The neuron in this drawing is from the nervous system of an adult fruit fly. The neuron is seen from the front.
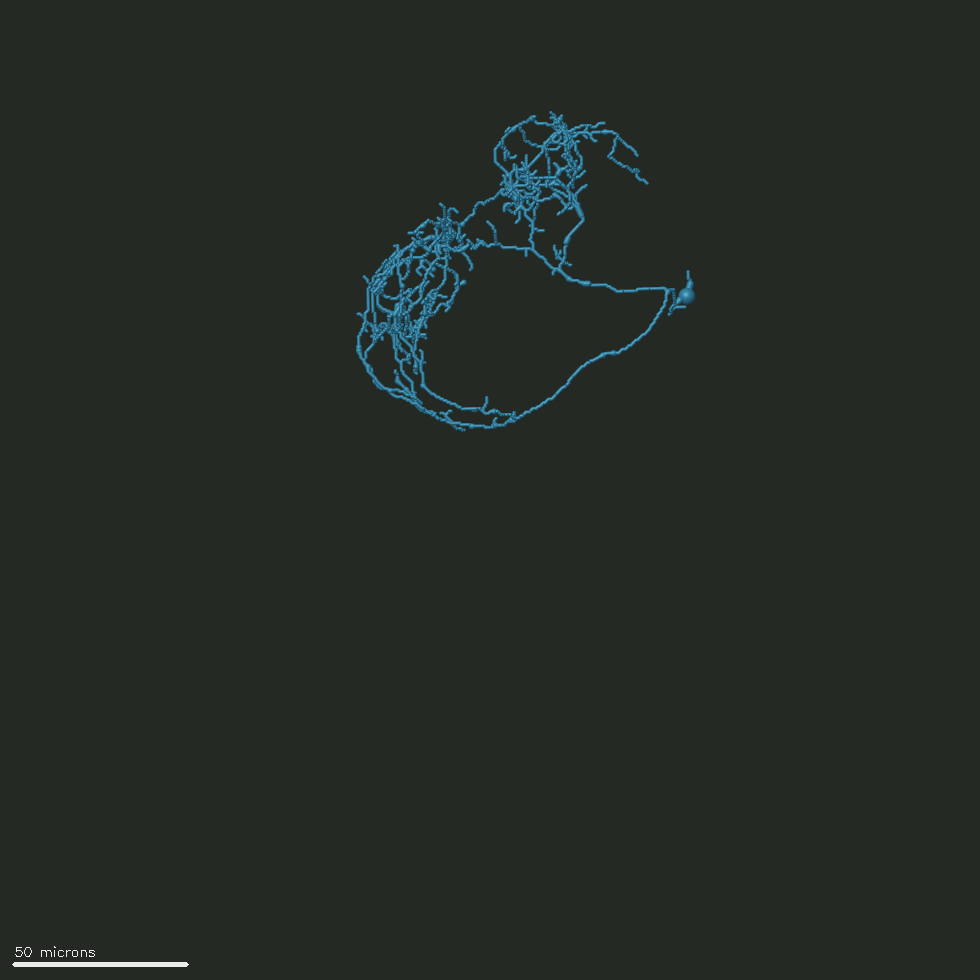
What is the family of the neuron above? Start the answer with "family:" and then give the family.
family: hemilineage 14A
